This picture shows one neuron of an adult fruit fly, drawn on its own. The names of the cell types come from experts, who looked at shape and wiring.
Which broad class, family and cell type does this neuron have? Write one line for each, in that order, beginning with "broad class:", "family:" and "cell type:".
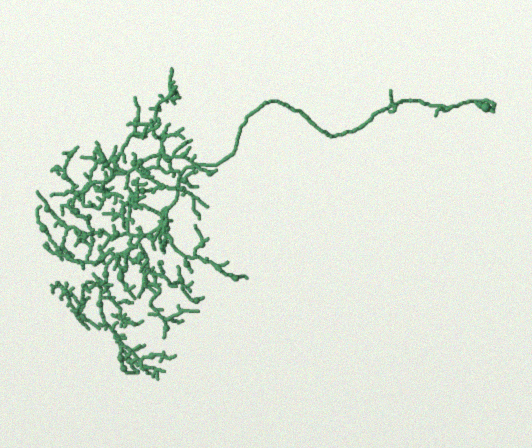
broad class: optic-lobe intrinsic neuron
family: Cm
cell type: Cm17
